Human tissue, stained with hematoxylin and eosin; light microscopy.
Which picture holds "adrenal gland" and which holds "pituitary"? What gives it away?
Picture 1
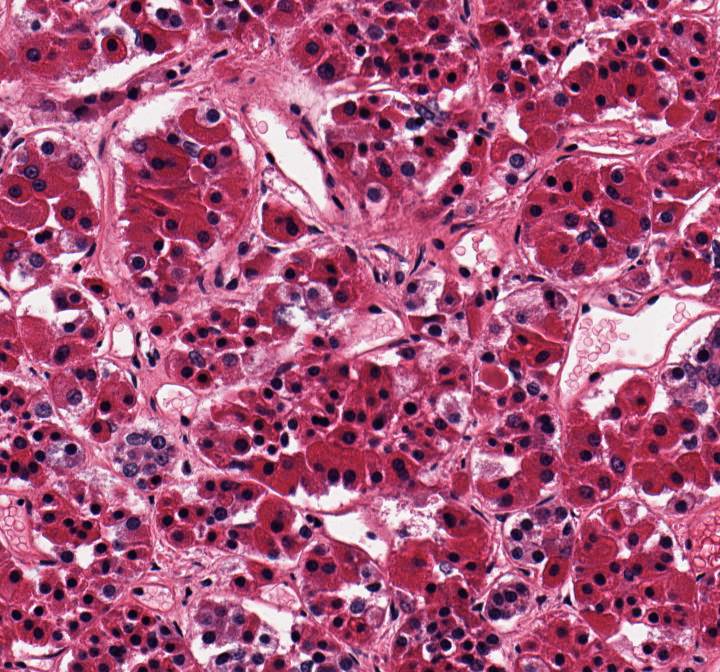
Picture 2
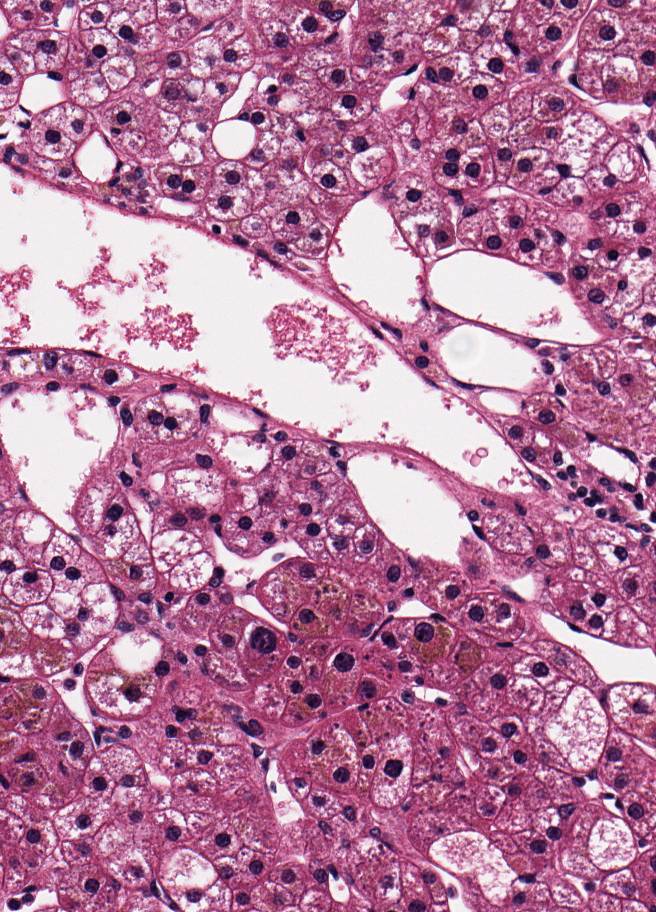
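Pituitary is shown in picture 1 and adrenal gland in picture 2. Both arrange their cells in nests and cords, but most pituitary cells have abundant, deeply eosinophilic red cytoplasm, whereas the large polygonal adrenal cells vary, many with pale, finely vacuolated or foamy cytoplasm and others with denser granular pink cytoplasm. The adrenal nuclei are round and central, many with a distinct dark nucleolus. Between the pituitary nests run thin-walled vascular spaces containing red blood cells, clearest at the right middle and upper centre, in a scant stroma of delicate pale pink fibres with thin elongated dark nuclei. In the adrenal gland, the nests are separated by thin-walled vascular channels lined by a single layer of flat endothelial cells with thin elongated nuclei.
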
